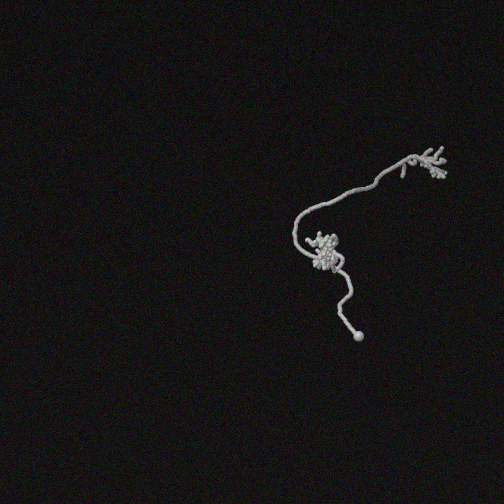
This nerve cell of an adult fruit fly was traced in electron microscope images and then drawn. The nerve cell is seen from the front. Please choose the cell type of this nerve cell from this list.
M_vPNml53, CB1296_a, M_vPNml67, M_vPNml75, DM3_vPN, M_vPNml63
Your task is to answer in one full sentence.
This nerve cell is a member of the M_vPNml67 cell type.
